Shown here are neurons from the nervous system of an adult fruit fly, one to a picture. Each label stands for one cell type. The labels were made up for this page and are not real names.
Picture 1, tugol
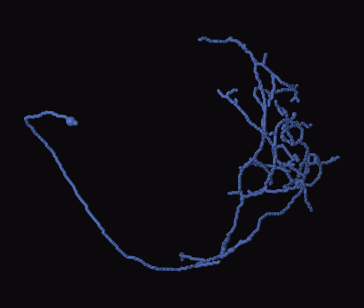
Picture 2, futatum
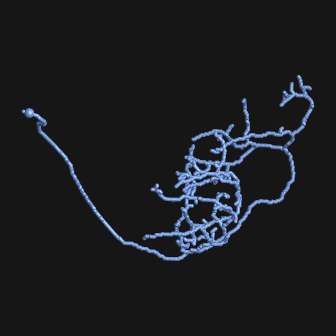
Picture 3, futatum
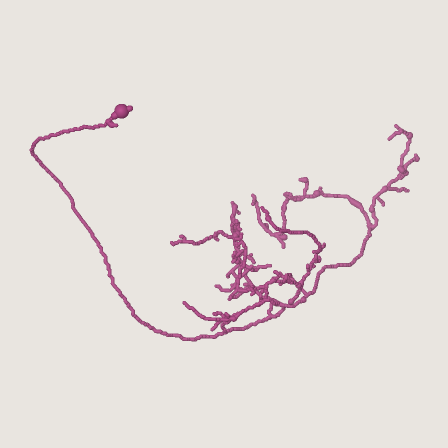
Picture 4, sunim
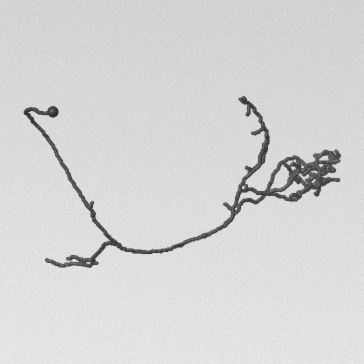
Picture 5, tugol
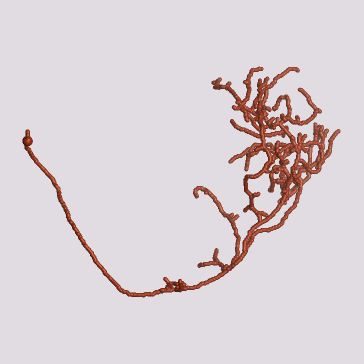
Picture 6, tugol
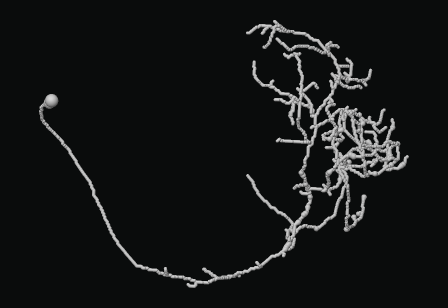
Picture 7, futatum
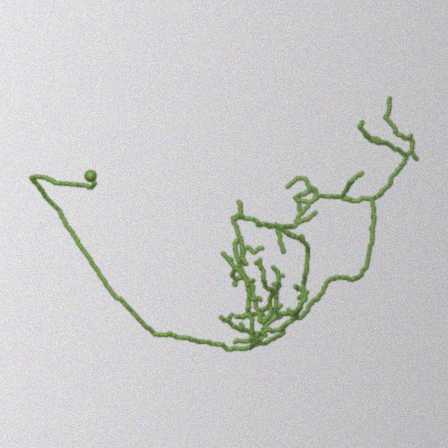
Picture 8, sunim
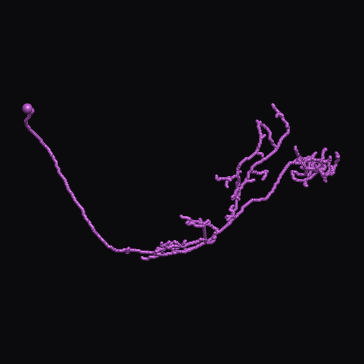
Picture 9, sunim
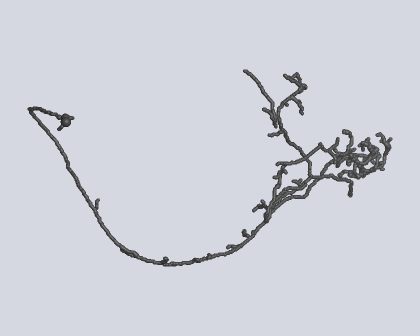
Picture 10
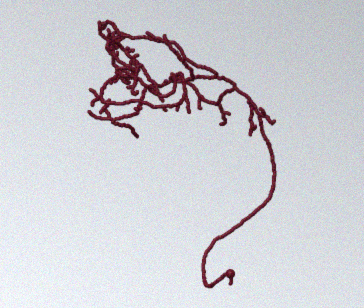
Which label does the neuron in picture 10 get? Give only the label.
tugol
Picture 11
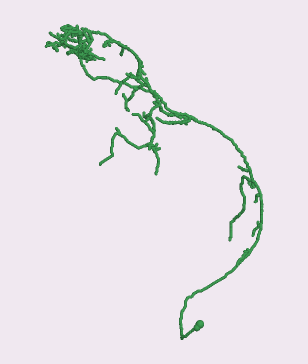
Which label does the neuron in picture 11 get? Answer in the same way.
sunim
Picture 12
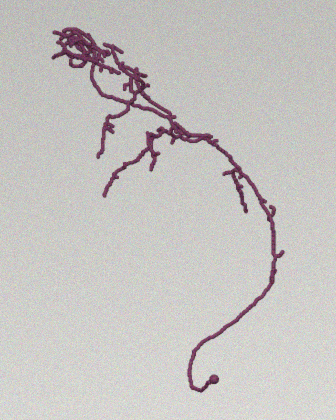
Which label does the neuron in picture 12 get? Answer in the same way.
sunim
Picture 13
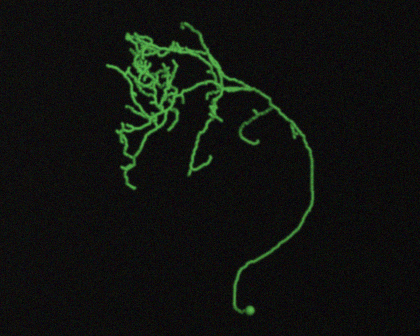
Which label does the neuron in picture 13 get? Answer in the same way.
tugol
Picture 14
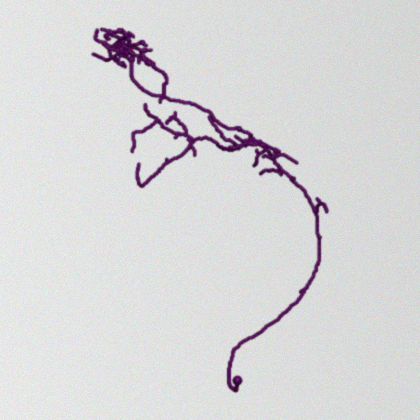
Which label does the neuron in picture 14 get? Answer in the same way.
sunim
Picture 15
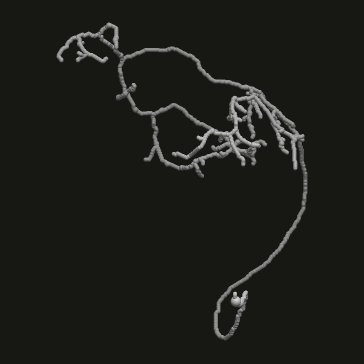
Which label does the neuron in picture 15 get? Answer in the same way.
futatum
